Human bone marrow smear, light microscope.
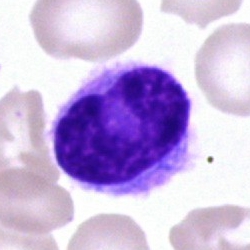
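Hairy cell in a stained bone marrow smear. The central cell is roughly oval, with the nucleus filling most of it. A paler cleft runs down through the middle of the nucleus from its upper edge. The chromatin is dark purple and coarsely clumped.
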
